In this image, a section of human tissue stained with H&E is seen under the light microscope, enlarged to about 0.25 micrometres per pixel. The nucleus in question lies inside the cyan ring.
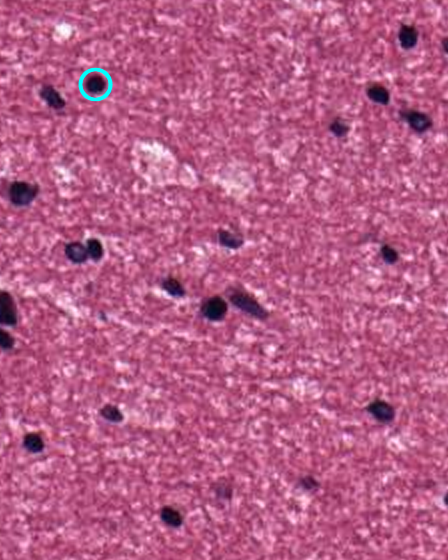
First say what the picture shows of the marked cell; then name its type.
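The nucleus is round with a smooth, sharp outline. The nucleus is evenly and densely dark throughout, with no inner detail visible. It lies alone in the fine pink, grainy background, with an elongated, obliquely tilted dark nucleus close by at its lower left. The nucleus is small, at the smaller end of the nuclei scattered across the field. The marked cell is an oligodendrocyte.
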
